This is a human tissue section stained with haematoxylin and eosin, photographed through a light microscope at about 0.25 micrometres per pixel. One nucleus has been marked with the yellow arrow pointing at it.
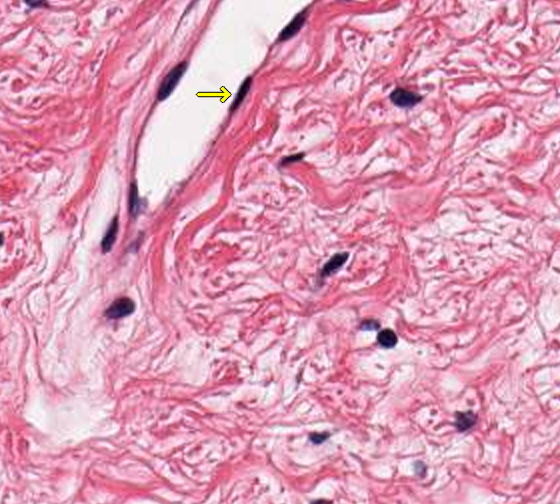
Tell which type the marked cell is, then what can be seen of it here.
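It is an endothelial cell. The nucleus is elongated and spindle-shaped, with tapered ends and a dark, evenly dense stain. The nucleus bulges slightly into the lumen from a thin lining along the vessel wall. Almost no cytoplasm is distinguishable around the nucleus; it thins out along the lumen surface. The cell lies flattened along the edge of an open, empty vessel lumen, its long axis parallel to the wall and to the pink fibres just beneath it.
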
